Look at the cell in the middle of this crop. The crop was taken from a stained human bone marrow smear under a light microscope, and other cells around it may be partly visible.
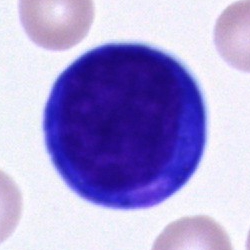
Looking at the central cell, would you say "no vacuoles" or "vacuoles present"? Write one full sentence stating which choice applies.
The cytoplasm of the cell lacks vacuoles entirely.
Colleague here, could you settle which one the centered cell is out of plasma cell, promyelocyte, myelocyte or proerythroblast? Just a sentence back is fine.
The centrally placed cell is classified as a proerythroblast.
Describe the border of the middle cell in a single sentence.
You can see a smooth boundary, with no projections sticking out.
